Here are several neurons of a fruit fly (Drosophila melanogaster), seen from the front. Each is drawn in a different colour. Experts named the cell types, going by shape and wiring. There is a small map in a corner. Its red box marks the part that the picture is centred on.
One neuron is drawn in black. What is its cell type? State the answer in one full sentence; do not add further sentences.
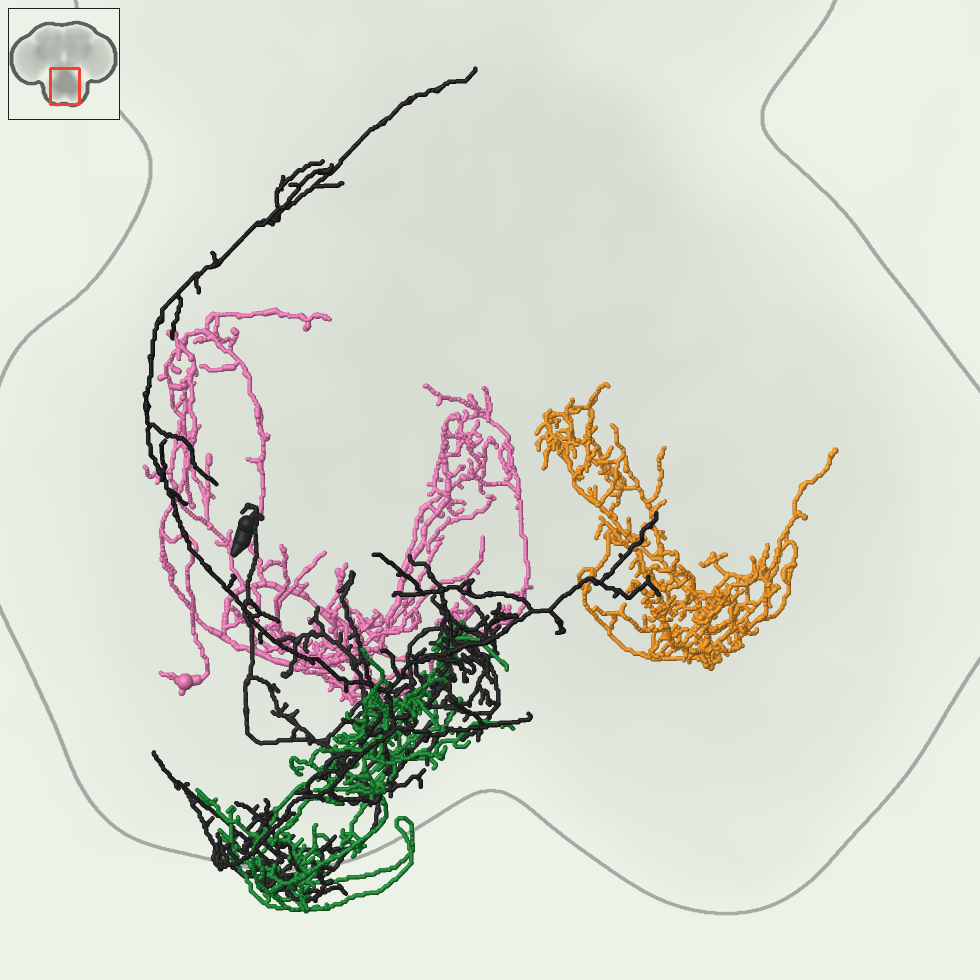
This neuron carries the cell type designation IN19A042.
